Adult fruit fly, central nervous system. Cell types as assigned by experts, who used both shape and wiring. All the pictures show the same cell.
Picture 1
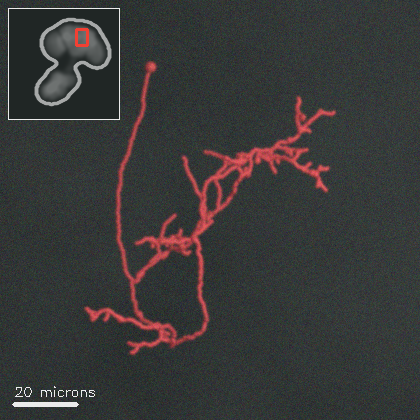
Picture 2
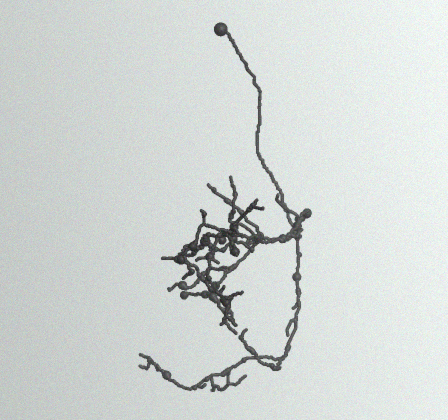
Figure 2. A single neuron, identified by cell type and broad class: CB2721; central-brain intrinsic neuron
